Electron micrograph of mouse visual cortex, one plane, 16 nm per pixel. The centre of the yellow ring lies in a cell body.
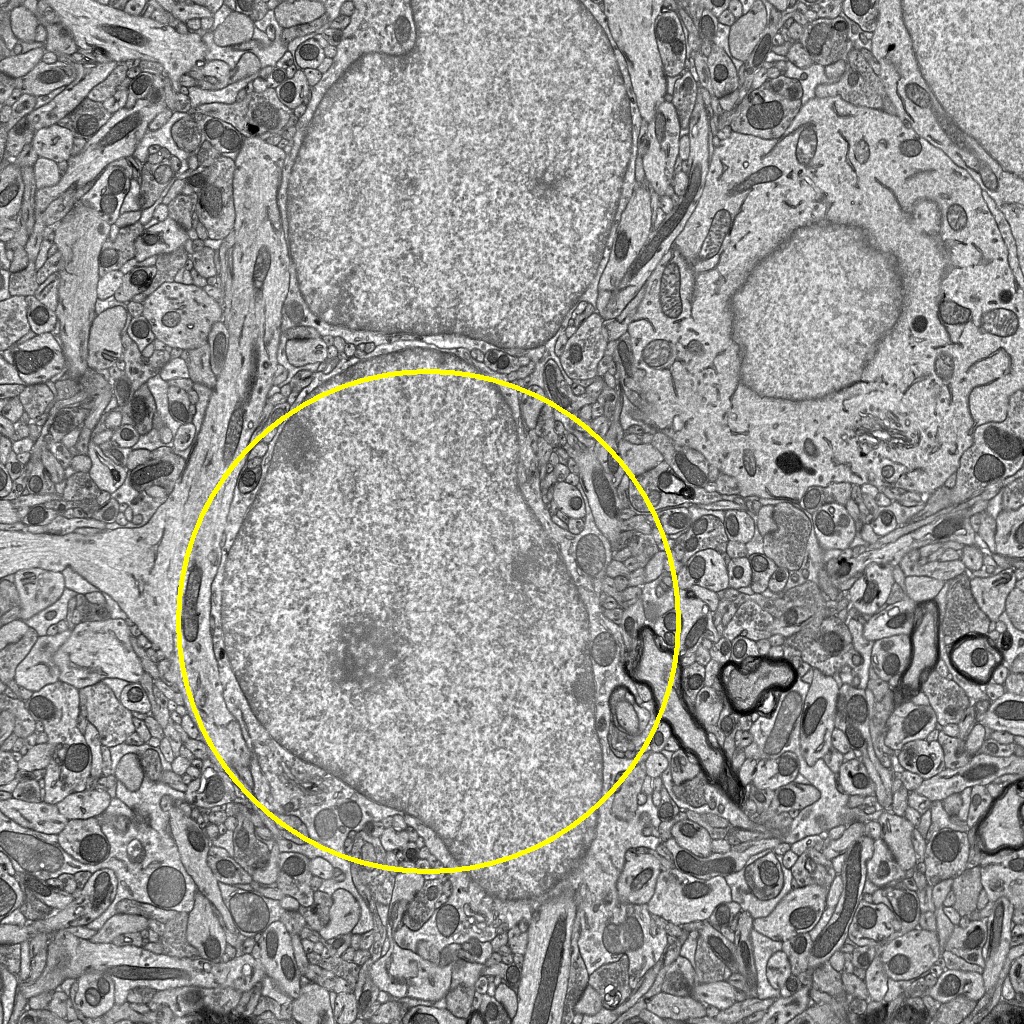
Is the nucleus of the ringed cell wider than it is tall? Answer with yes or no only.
No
